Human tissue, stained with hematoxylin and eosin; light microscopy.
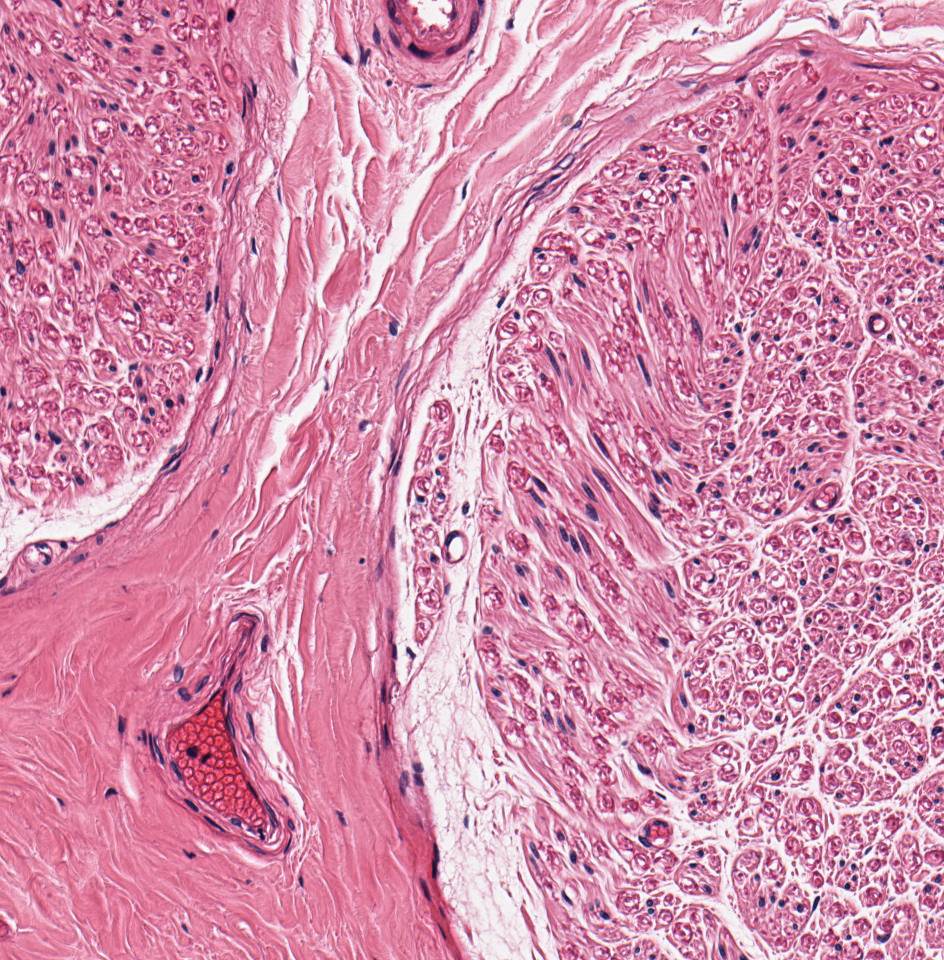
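tibial nerve with two large rounded nerve fascicles, upper left and right, separated by a diagonal band of dense pink collagen. Most fibres inside are cut across: a small pink central axon ringed by a pale clear halo. Fascicular nuclei are scattered, small, dark, oval to spindle-shaped. A pale, loose, finely webbed zone lies between the right fascicle and the dense collagen in the lower middle.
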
